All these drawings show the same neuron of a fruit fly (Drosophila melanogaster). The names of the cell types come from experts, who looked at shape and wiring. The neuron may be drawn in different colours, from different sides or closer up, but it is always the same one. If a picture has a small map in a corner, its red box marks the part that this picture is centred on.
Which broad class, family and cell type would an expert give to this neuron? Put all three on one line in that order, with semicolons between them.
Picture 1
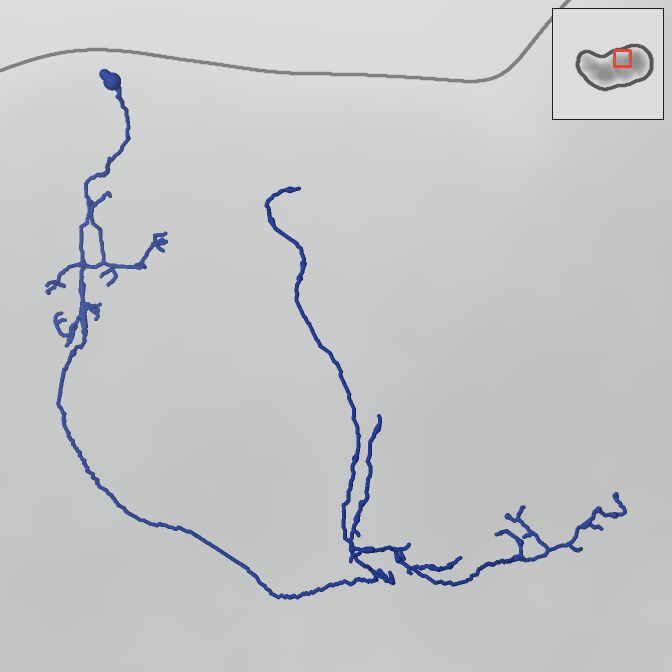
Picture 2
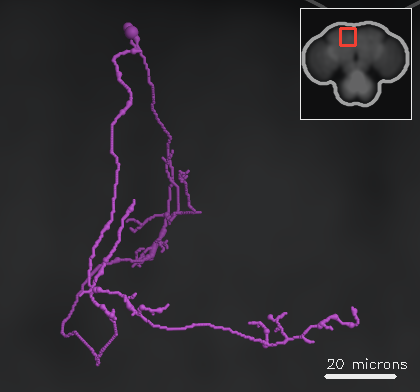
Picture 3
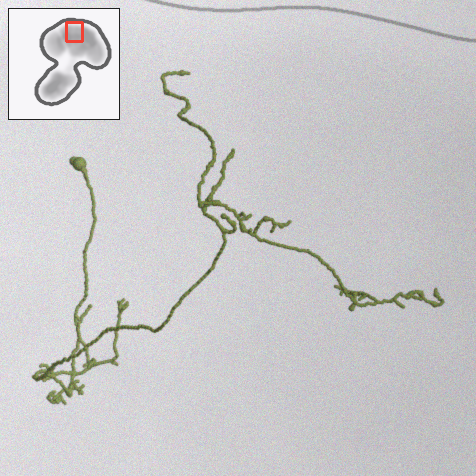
central-brain intrinsic neuron; class Kenyon Cell; KCa'b'-m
